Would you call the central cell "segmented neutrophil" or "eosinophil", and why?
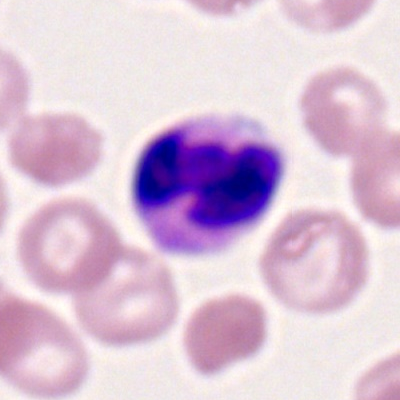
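This is a segmented neutrophil. What decides it is the cytoplasm: it is pale pinkish-lilac, and no coarse orange-red granules are seen in it.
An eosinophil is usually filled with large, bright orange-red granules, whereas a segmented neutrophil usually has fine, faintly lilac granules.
The chromatin is dark purple and coarsely clumped, and no nucleoli can be seen in the nucleus.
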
